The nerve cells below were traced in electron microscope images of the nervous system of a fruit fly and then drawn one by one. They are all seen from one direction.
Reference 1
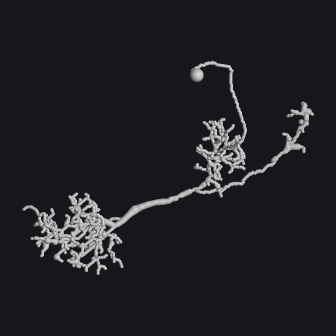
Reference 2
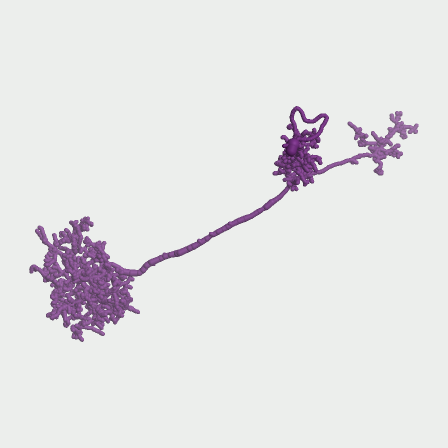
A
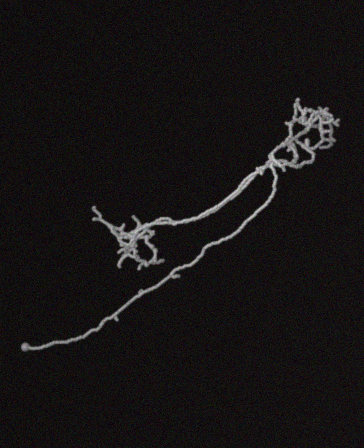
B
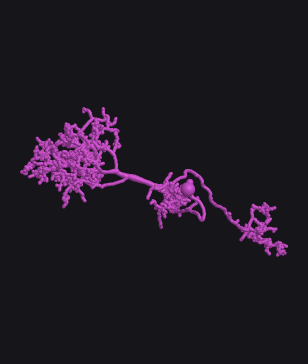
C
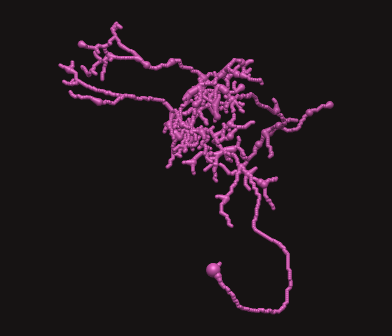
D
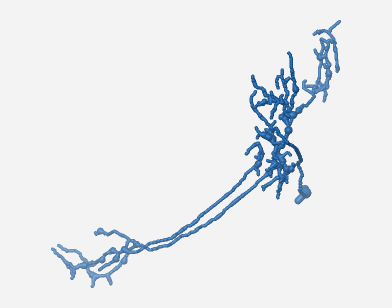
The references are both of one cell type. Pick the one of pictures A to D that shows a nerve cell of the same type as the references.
Picture B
